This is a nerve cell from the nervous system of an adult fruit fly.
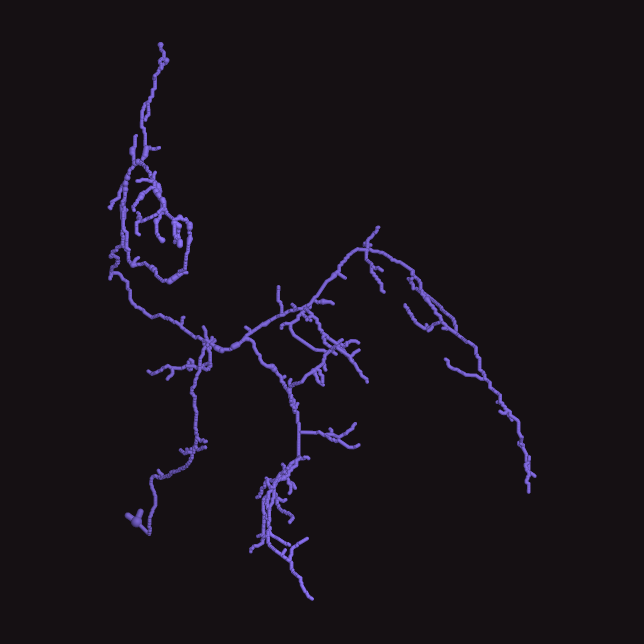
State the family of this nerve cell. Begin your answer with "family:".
family: hemilineage 05B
